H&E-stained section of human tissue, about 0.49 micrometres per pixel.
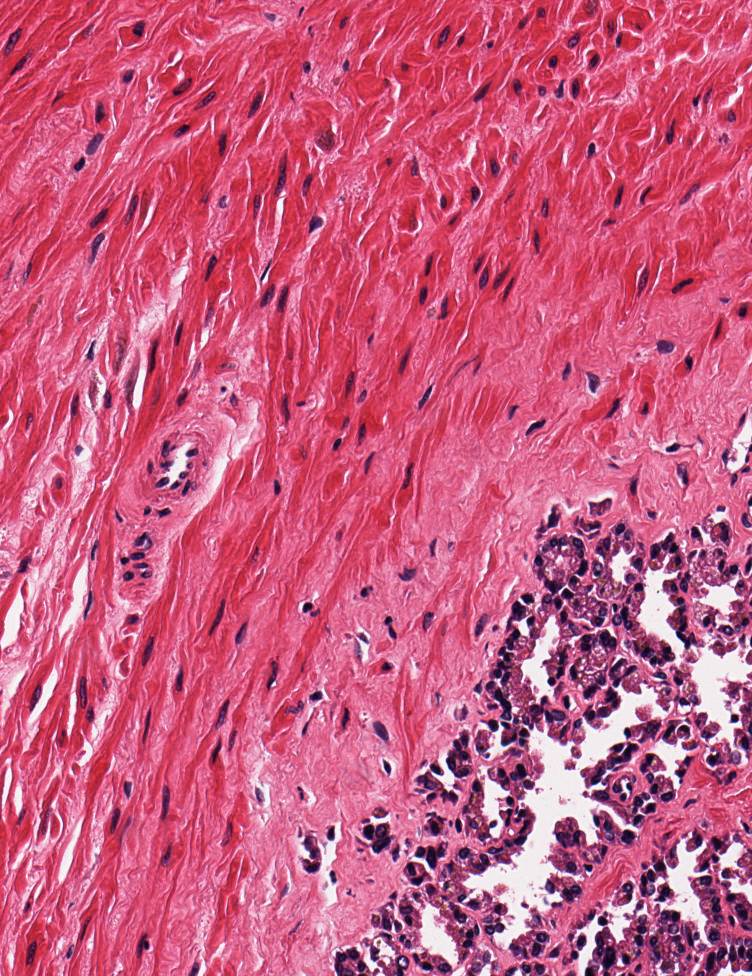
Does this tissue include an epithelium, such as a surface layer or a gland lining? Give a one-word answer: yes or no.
Yes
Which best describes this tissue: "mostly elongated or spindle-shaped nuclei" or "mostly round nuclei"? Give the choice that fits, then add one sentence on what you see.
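Mostly elongated or spindle-shaped nuclei. The muscle cells are spindle-shaped, with elongated, blunt-ended nuclei and bright pink cytoplasm.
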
